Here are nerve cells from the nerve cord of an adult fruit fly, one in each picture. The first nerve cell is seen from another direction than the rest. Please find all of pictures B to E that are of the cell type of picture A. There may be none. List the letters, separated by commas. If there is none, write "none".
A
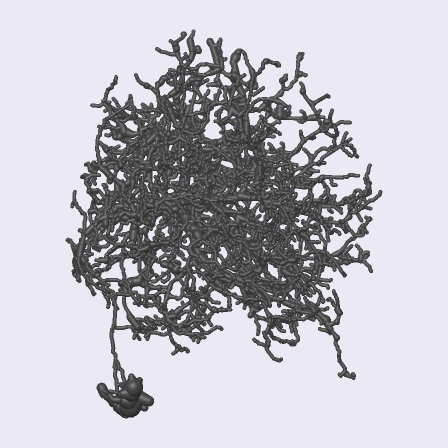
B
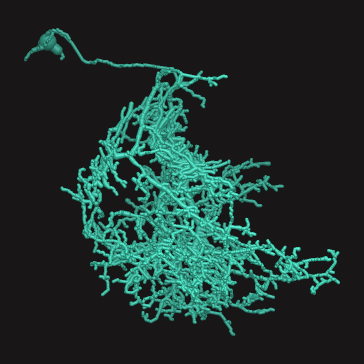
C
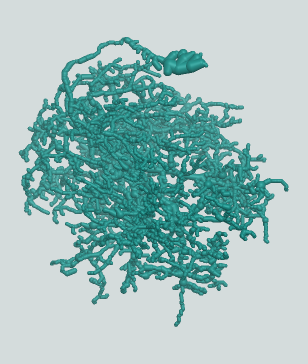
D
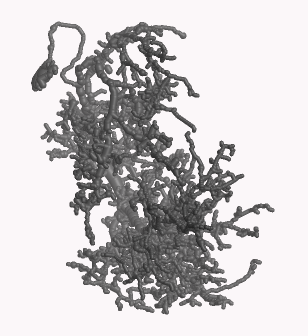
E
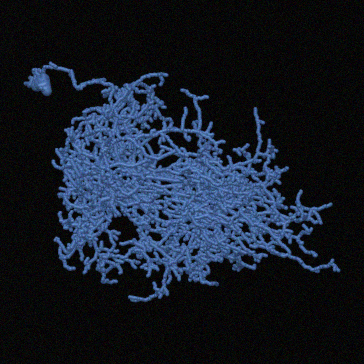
C, E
